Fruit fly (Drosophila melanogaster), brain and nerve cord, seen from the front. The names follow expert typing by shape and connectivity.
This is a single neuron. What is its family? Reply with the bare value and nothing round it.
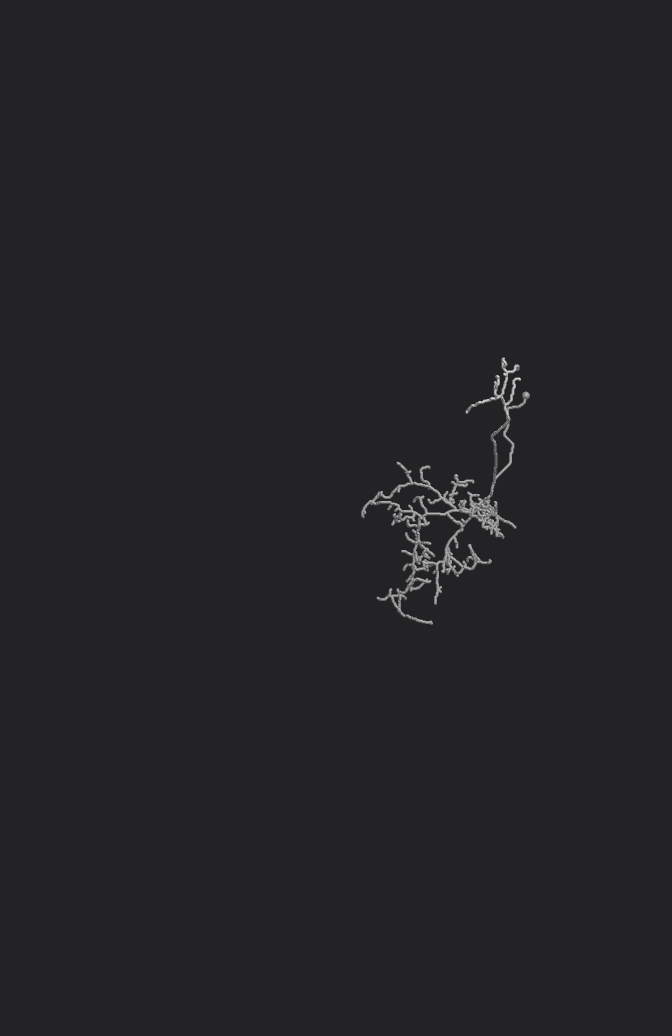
hemilineage DL1_ventral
